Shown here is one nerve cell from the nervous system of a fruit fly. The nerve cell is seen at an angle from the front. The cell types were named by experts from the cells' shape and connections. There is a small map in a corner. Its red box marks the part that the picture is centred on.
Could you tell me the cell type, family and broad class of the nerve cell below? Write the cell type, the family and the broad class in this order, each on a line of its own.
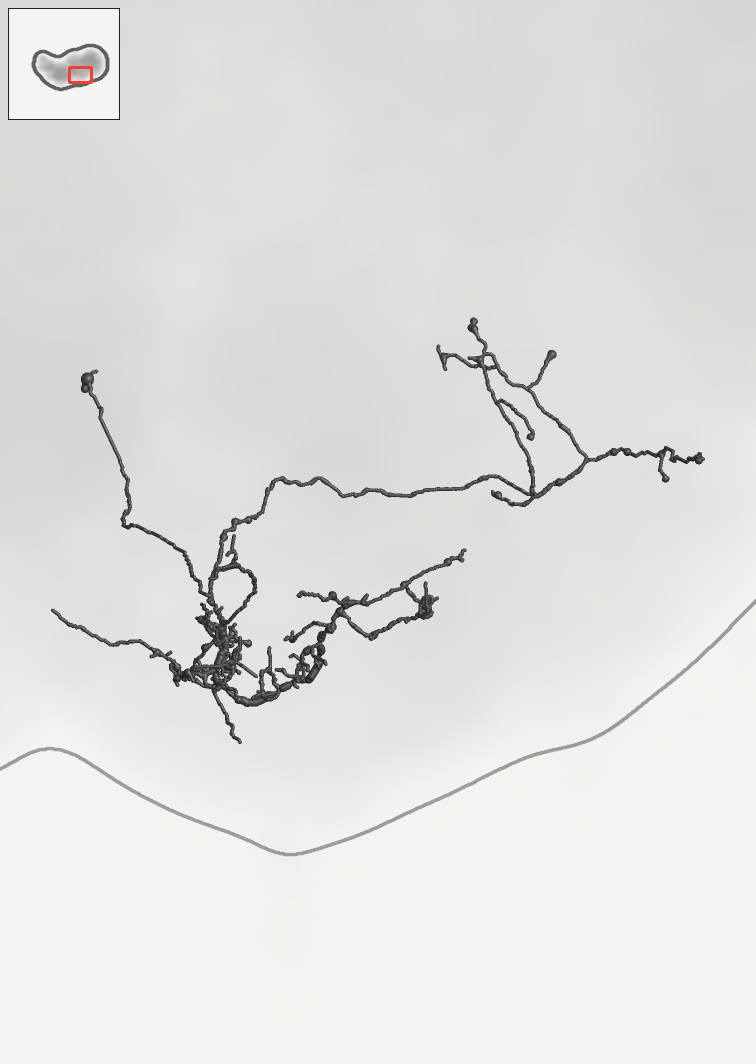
GNG451
hemilineage LB23
central-brain intrinsic neuron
